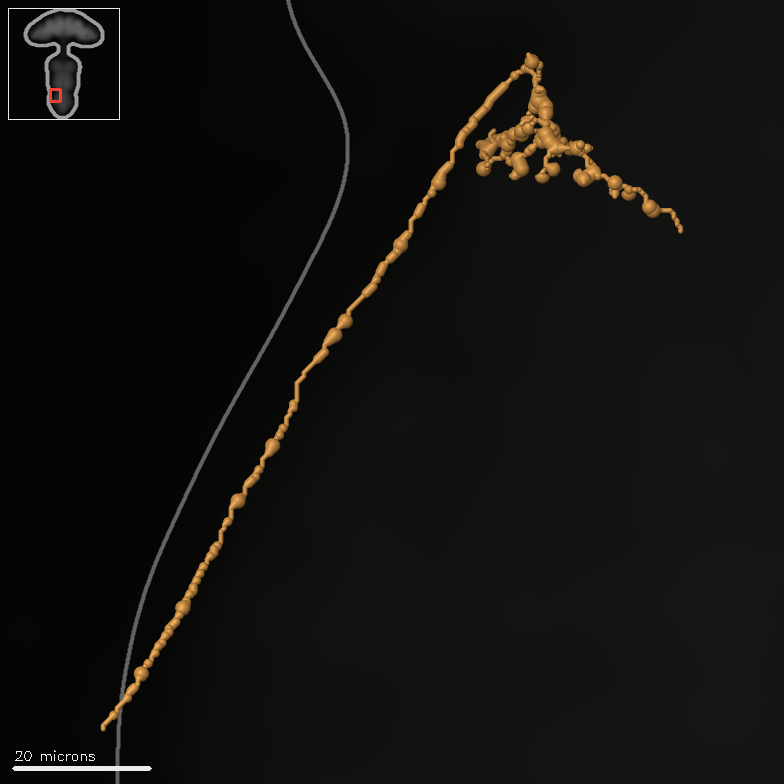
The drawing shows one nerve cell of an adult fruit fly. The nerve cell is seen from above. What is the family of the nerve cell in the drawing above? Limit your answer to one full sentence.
In family terms, the nerve cell is class mechanosensory tactile.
